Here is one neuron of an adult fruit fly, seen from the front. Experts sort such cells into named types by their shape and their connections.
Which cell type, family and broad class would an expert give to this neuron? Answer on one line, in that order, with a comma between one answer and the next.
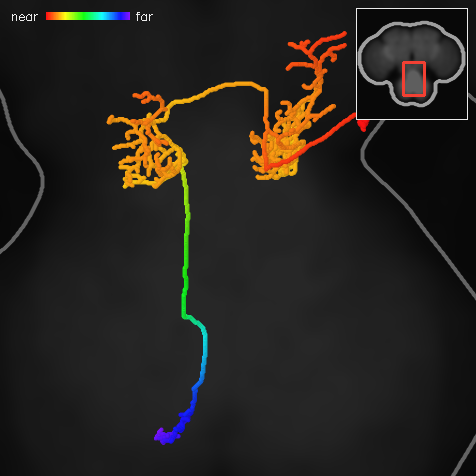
DNg83, hemilineage MX3, descending neuron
